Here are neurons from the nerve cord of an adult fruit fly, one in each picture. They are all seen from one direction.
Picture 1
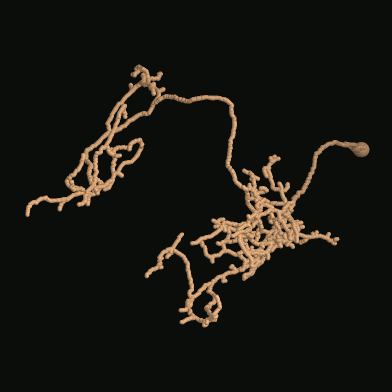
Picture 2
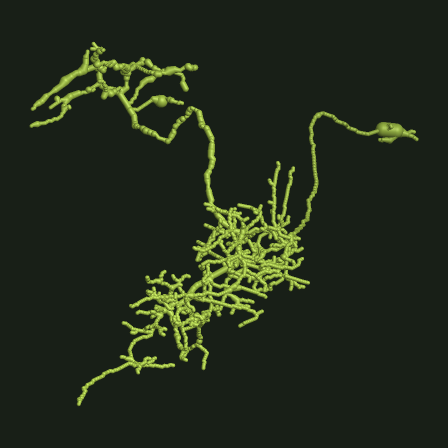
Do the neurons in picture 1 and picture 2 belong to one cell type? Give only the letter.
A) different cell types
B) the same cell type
A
